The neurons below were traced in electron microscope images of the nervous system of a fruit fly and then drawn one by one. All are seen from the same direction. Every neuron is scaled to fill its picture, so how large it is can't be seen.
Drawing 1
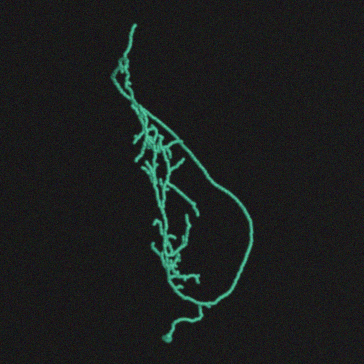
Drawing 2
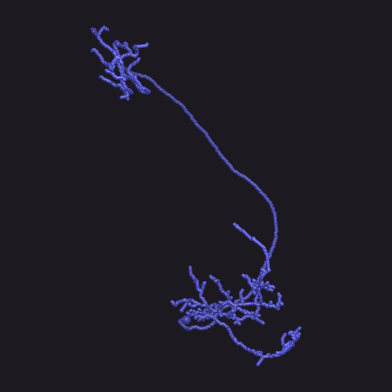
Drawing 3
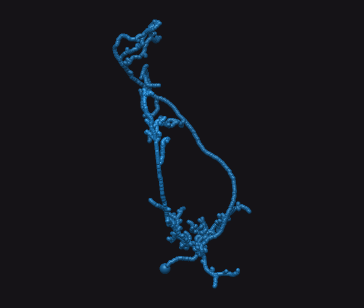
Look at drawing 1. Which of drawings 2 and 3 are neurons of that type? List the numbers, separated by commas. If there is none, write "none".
none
